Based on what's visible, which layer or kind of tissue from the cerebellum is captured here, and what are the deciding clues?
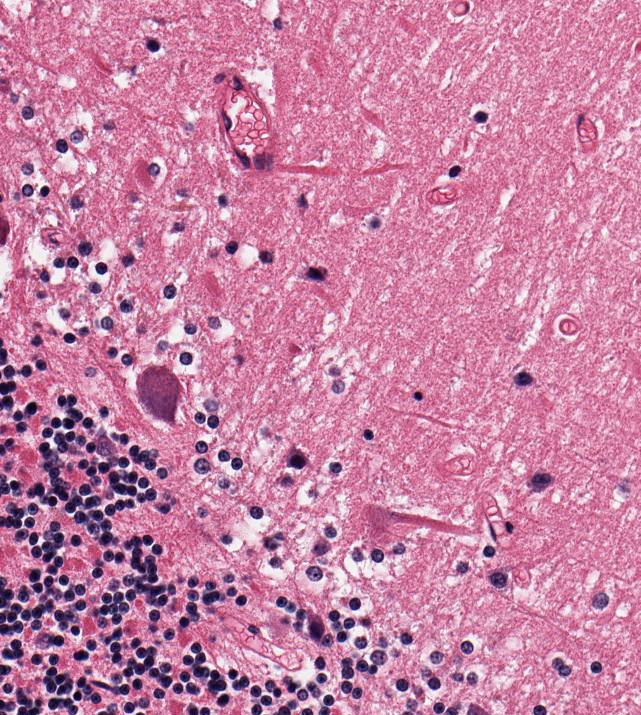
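I'd say the molecular layer: the upper right is pale pink, finely fibrillar neuropil with only sparse scattered nuclei.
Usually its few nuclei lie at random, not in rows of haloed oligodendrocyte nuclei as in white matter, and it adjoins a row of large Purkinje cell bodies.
And here, left of centre, one large neuron with purple cytoplasm sits at its border with a dense sheet of small round dark nuclei, scant cytoplasm, crowding the lower left corner.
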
